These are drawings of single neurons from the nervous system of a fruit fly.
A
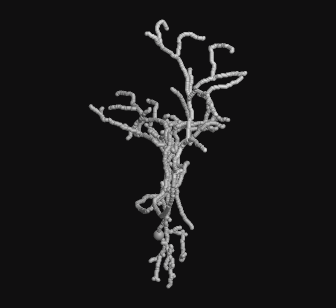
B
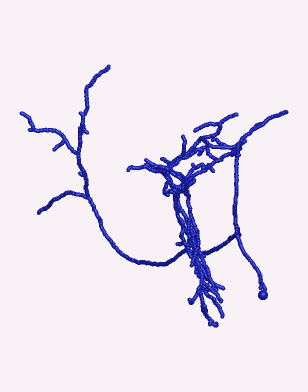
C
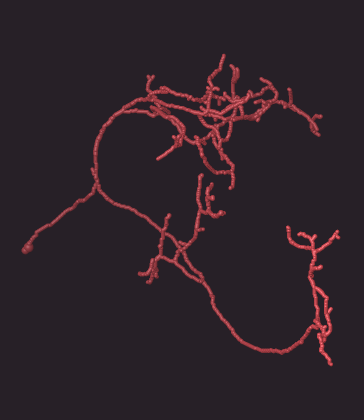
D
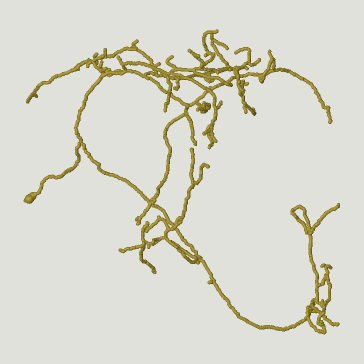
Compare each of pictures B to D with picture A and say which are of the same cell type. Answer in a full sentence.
Picture B is of the same cell type.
